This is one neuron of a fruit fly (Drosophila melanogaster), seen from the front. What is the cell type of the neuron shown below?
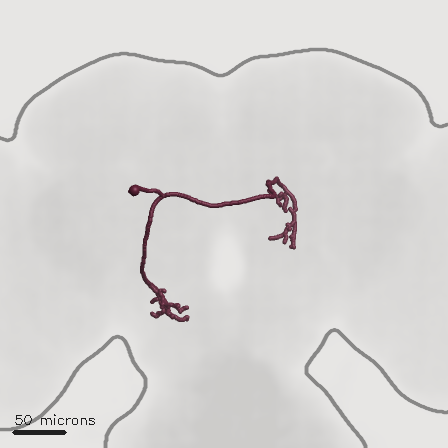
CB3865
